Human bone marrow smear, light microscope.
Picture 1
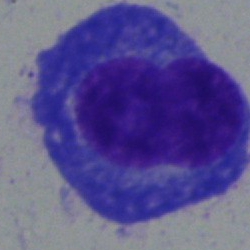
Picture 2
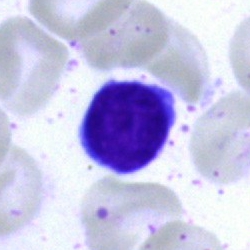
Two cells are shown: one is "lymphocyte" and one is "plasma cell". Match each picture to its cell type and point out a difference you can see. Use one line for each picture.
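Picture 1 – plasma cell. The cytoplasm is abundant and stains deep blue.
Picture 2 – lymphocyte. Cytoplasm is scant, at most a very thin rim at the edge of the nucleus.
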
